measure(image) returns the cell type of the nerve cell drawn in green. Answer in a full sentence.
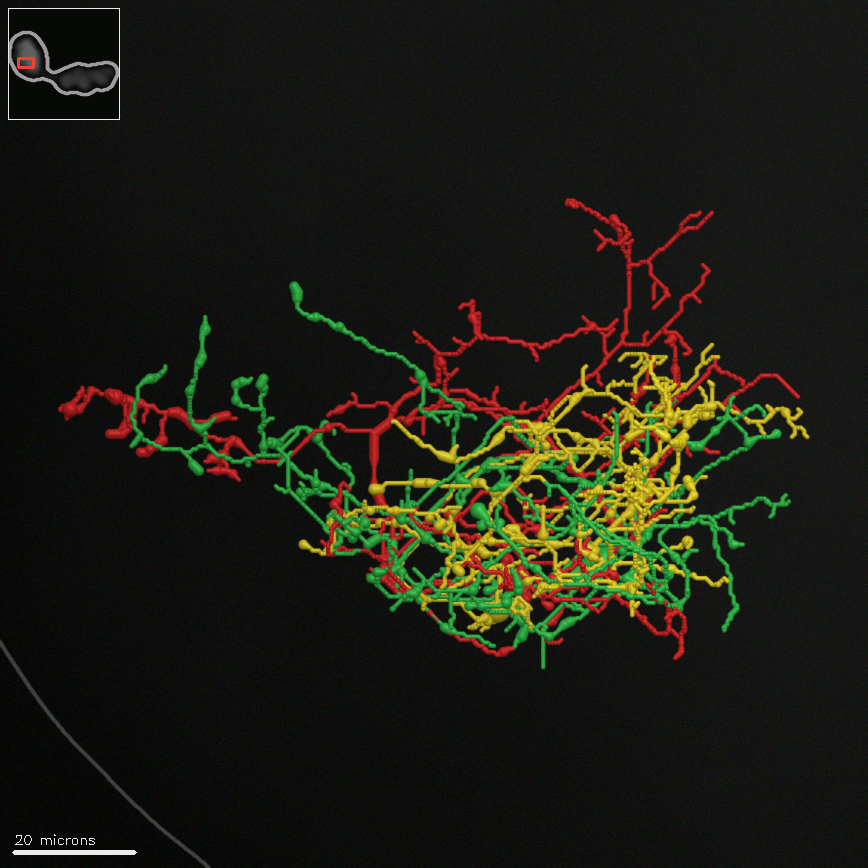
The cell type is SAD117.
